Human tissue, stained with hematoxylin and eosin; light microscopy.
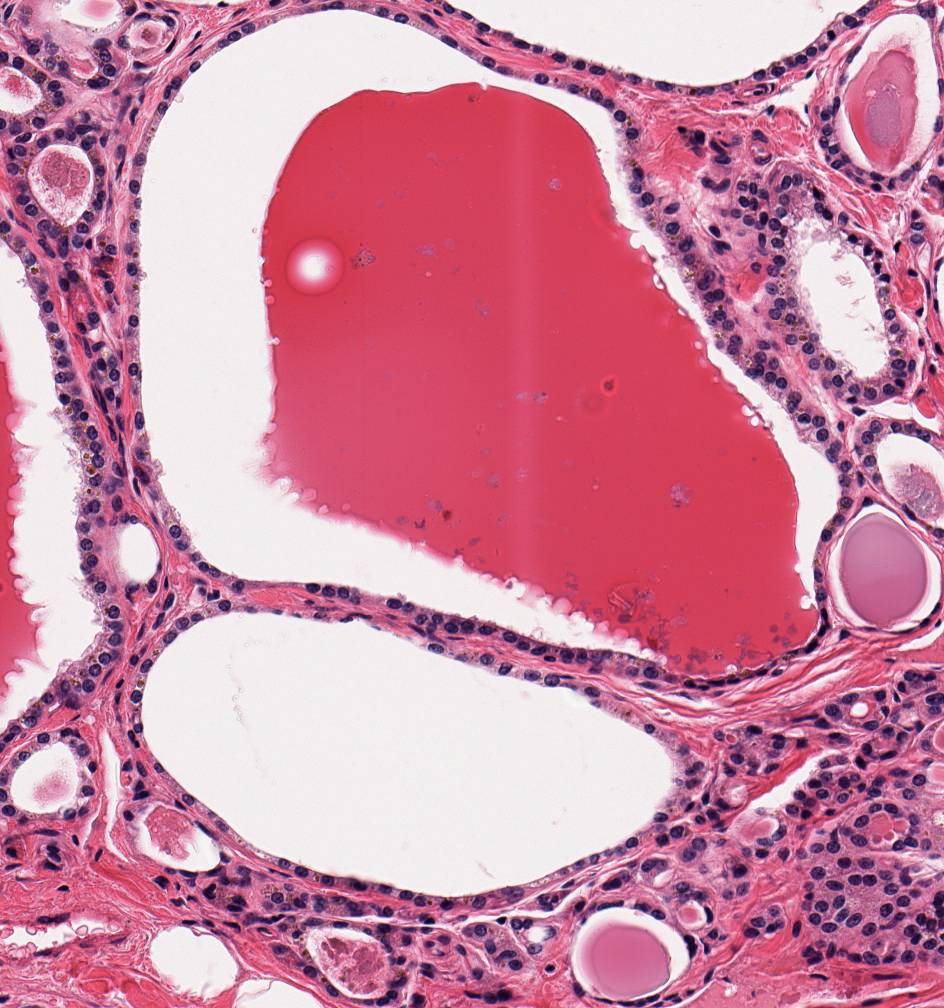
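Thyroid. Two large follicles sit in the centre of the field, ringed by many much smaller follicles toward the edges. A single layer of flattened to low cuboidal cells lines the large central follicles, and their nuclei are small, round, dark-staining and of fairly uniform size. The large follicle in the lower centre has an empty white lumen.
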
